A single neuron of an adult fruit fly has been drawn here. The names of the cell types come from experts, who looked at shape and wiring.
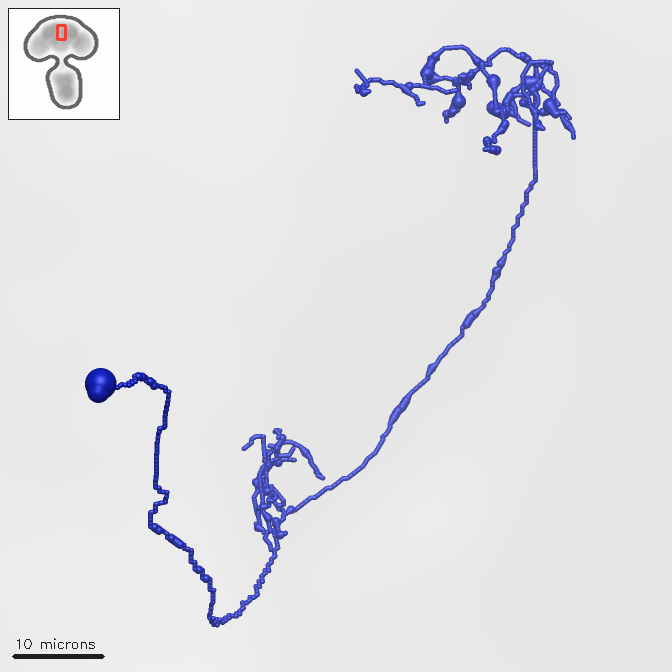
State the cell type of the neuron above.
vDeltaB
